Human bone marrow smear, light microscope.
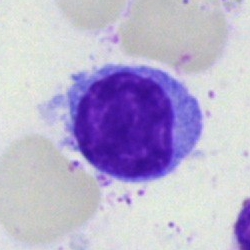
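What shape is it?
Roughly round.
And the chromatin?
Dark purple and patchy, with paler streaks between the clumps.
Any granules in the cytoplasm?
None visible, though the upper-left edge is frayed into small ragged projections.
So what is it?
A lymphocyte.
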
